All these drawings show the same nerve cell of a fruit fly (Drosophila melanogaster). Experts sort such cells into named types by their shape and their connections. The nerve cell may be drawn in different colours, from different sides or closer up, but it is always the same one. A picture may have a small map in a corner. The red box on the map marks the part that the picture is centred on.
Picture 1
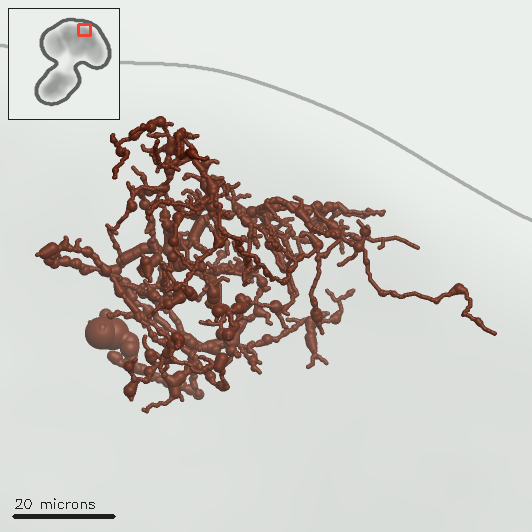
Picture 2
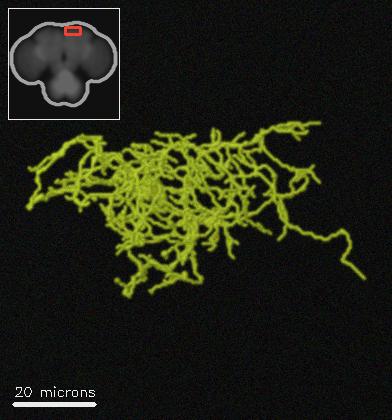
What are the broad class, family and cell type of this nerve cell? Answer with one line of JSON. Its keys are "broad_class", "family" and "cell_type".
{"broad_class": "central-brain intrinsic neuron", "family": "hemilineage SMPpd2", "cell_type": "SMP535"}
